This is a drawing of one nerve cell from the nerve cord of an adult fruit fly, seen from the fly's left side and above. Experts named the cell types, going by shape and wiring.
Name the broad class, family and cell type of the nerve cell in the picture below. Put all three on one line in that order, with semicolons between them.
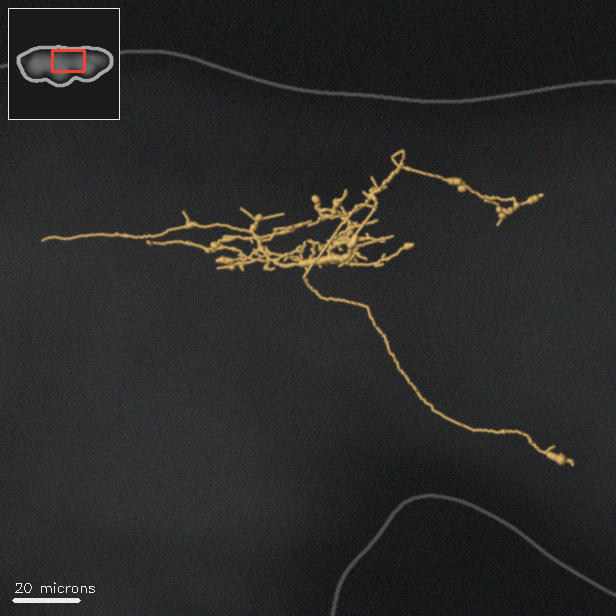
nerve-cord intrinsic neuron; hemilineage 02A; IN02A052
